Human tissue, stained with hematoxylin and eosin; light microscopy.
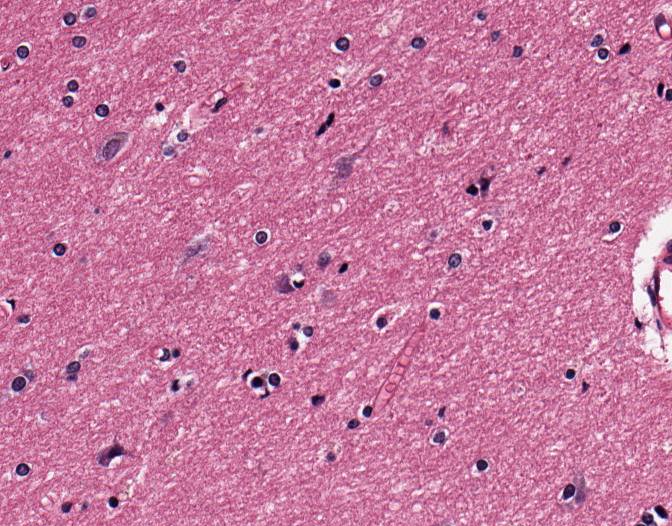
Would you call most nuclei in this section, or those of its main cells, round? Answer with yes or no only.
Yes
